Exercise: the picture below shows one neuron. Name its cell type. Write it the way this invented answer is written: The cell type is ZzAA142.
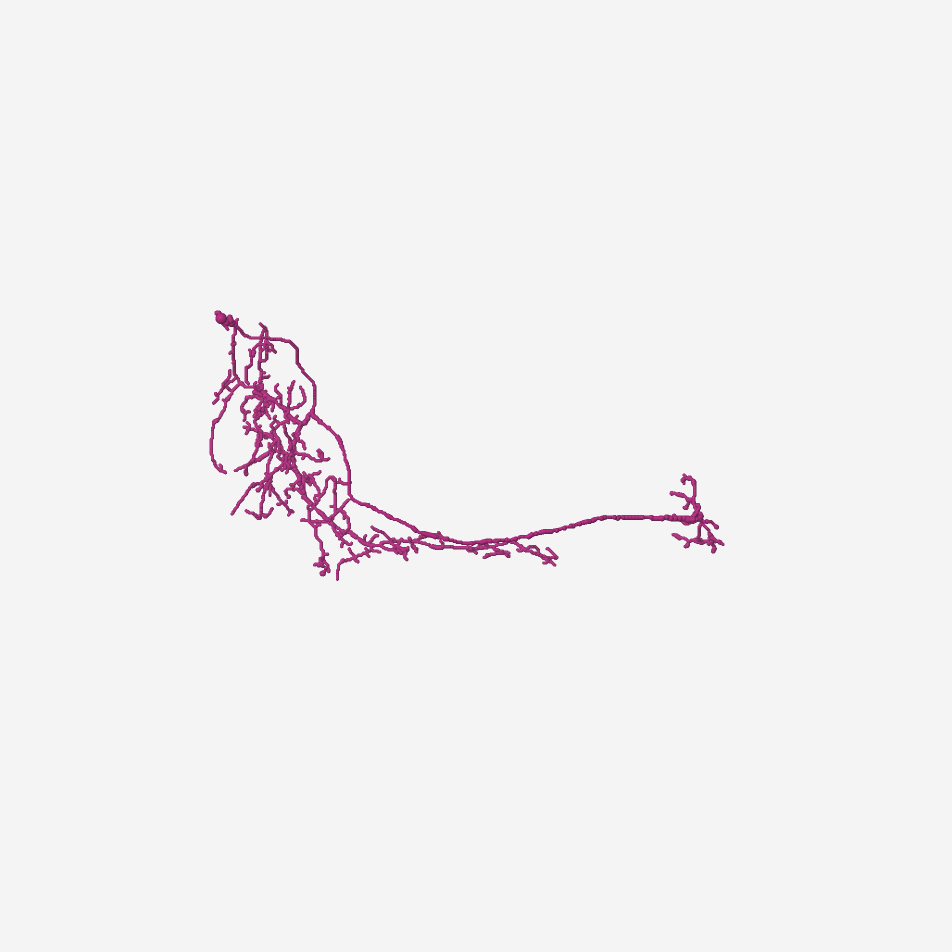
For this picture: The cell type is CB2153.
